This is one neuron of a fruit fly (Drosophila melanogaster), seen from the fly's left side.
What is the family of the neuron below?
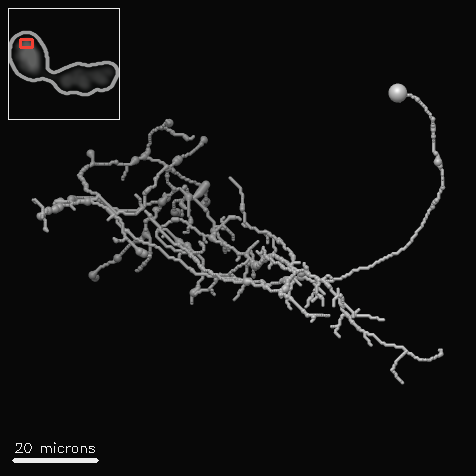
hemilineage VLPd&p1_posterior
